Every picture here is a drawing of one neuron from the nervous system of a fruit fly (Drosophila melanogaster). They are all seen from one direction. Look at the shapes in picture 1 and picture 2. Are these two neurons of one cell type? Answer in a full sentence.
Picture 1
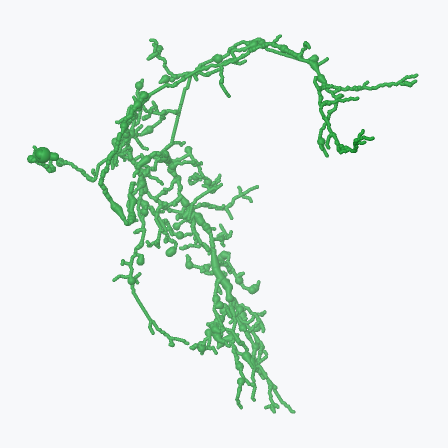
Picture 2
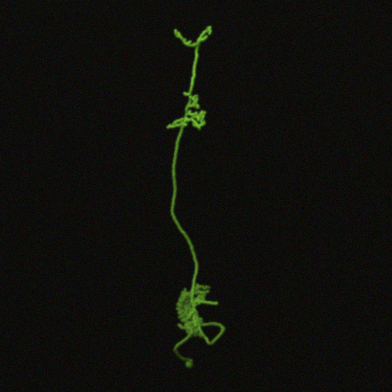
They are of different cell types.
